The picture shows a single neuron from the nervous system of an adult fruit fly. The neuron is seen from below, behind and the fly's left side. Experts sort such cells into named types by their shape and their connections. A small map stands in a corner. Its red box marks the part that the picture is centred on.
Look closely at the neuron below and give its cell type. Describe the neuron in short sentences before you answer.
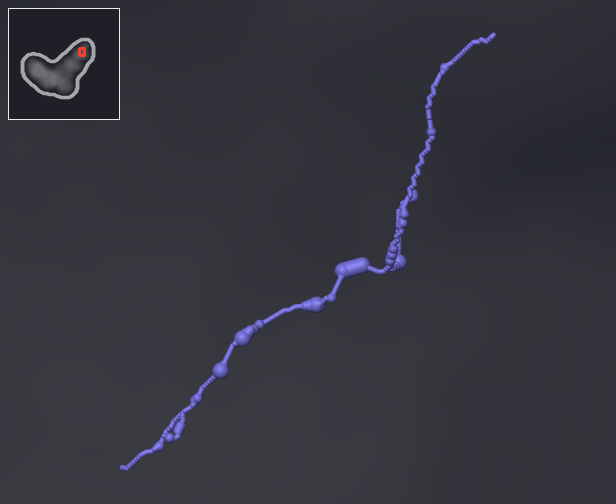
No cell body is drawn. It has a dozen or fewer branch ends. Its broad class is sensory neuron entering the nerve cord. It is of cell type SNta28.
